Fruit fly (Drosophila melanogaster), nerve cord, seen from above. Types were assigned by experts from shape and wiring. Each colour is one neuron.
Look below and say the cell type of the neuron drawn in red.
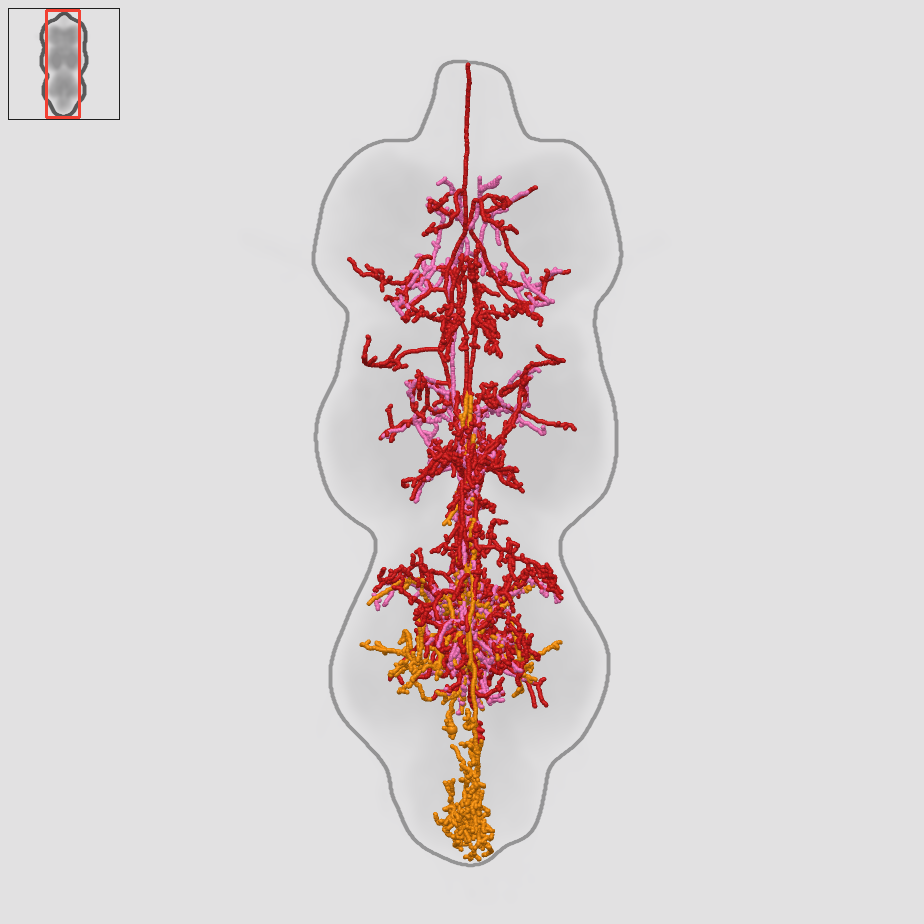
AN05B005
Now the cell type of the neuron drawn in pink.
IN05B005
